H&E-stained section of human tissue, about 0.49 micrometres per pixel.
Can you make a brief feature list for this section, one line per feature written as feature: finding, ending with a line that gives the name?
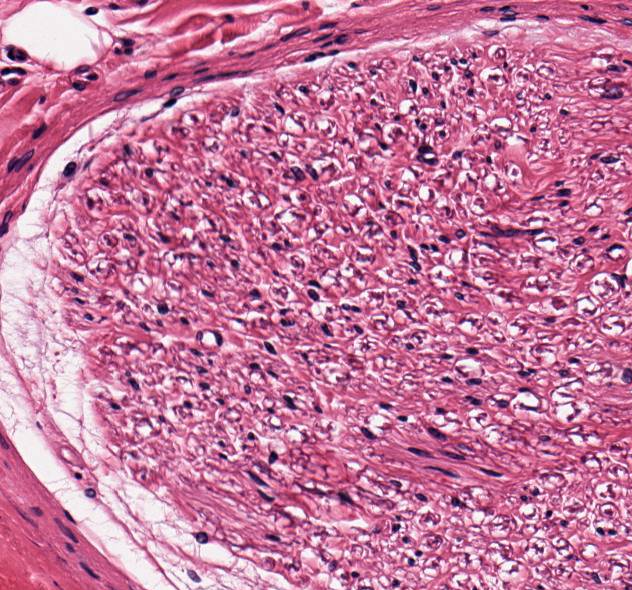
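Bundle: one large, rounded, filling most of the field
Border: curving along upper and left sides
Fibres: mostly cut across, closely packed small round profiles
Rings: many profiles pale and clear around a small pink-purple central dot
Nuclei: small, dark, oval to elongated, scattered between fibres throughout
Name: tibial nerve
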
